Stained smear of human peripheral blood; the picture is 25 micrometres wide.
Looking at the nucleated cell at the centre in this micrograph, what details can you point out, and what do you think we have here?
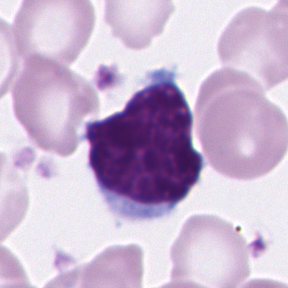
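Trace the edge of this cell and you will find it irregular and angular, not round. Inside, the chromatin is dark purple and coarsely clumped. At the top edge, a fine, wispy blue fringe projects outward. The cytoplasm, you'll see, holds no vacuoles. You are looking at a typical lymphocyte.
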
